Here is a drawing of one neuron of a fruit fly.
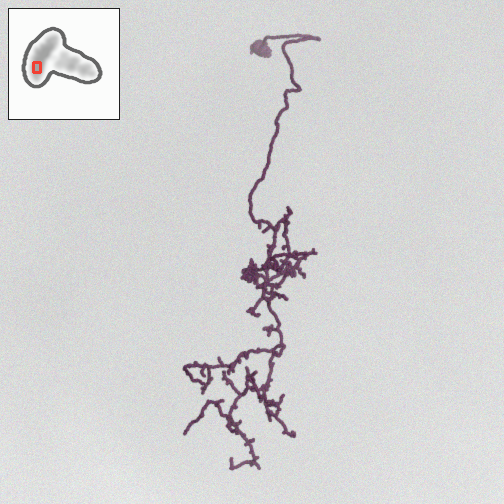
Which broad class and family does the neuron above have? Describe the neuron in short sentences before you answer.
As drawn here it is more than twice as tall as it is wide. This is an optic-lobe intrinsic neuron. The family is Li.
